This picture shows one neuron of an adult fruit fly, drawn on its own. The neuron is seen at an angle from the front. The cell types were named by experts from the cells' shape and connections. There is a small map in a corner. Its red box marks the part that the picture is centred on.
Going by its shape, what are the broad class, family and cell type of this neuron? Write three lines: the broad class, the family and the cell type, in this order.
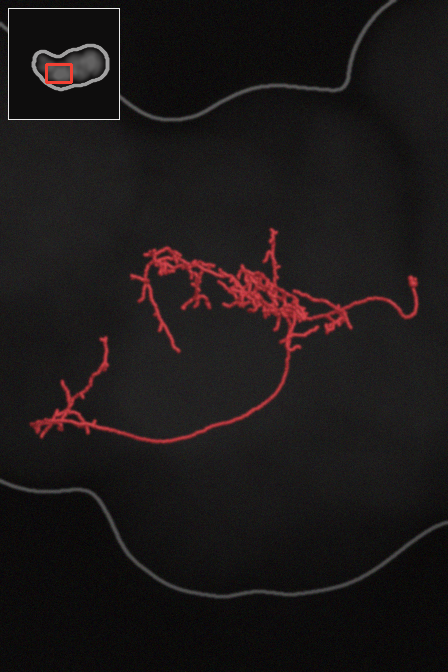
nerve-cord intrinsic neuron
hemilineage 01A
IN01A054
